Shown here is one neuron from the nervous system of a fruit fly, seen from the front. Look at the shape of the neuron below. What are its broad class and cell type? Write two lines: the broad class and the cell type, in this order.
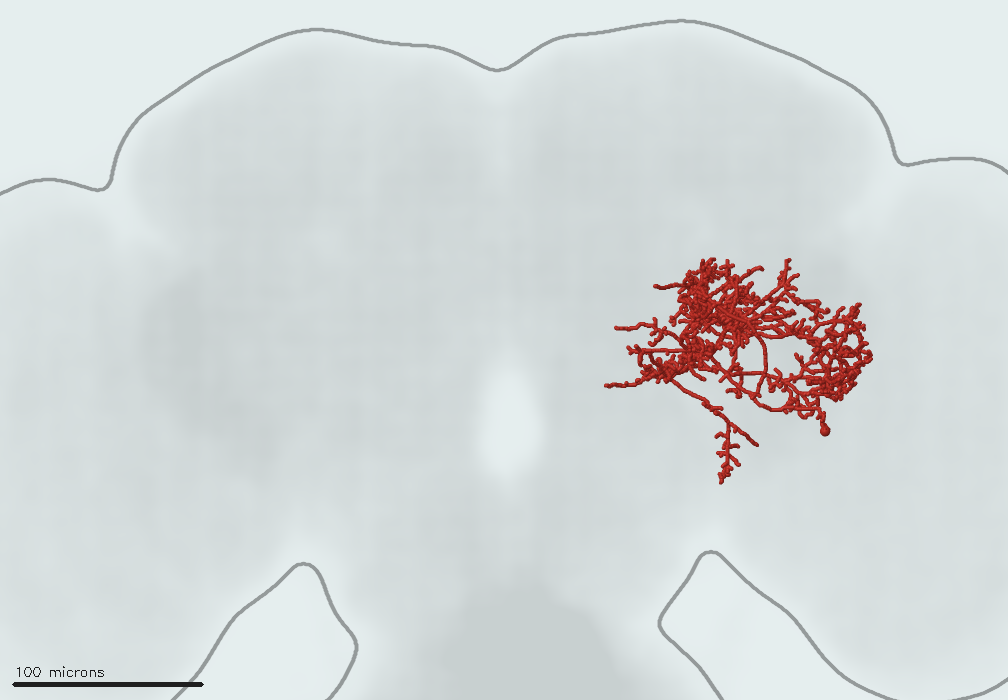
central-brain intrinsic neuron
PVLP012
